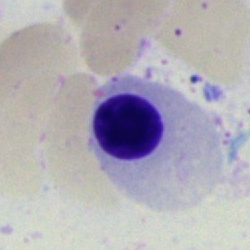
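Erythroblast (central cell). Nucleus: placed off-centre, toward the upper left. Cytoplasm: pale lilac-blue, with no distinct granules. Outline: smooth, with no surface projections.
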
